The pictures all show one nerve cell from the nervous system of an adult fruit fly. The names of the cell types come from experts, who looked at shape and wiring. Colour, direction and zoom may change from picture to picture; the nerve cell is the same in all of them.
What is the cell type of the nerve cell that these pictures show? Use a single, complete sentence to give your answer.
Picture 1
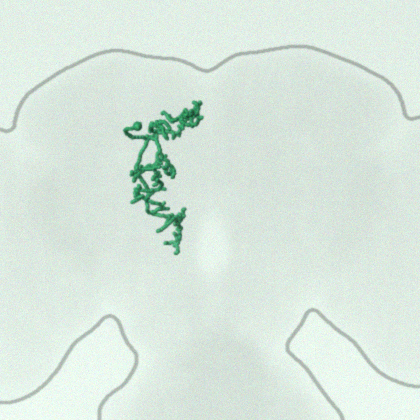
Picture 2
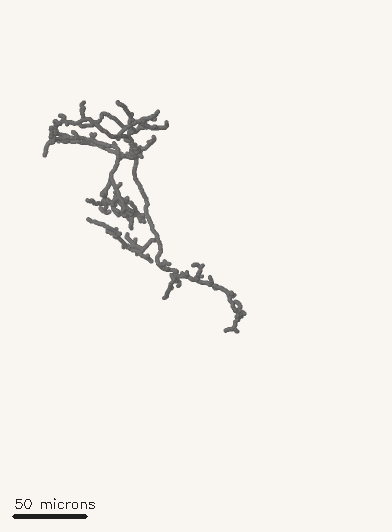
The type of this nerve cell is the cell type CRE015.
